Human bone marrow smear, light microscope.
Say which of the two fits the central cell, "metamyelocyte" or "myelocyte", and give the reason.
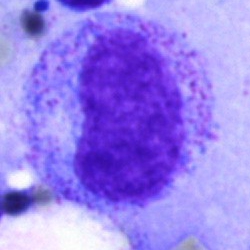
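Myelocyte, I'd say. What decides it for me is the chromatin, which looks finely granular.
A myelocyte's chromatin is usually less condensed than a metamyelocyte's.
That chromatin stains deep purple, and the nucleus sits off-centre toward the right. The pale lilac-blue cytoplasm is widest on the left, with many fine pinkish-purple granules scattered through it.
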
